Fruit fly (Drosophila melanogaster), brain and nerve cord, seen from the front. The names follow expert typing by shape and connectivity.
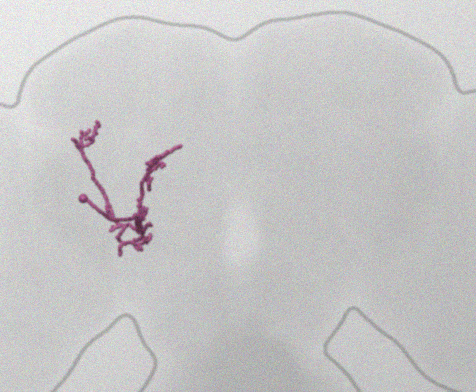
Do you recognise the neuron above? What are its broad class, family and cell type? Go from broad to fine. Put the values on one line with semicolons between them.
central-brain intrinsic neuron; hemilineage LALa1_posterior; WEDPN17_b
